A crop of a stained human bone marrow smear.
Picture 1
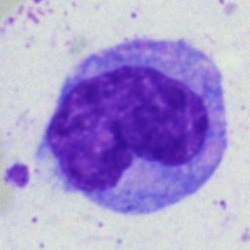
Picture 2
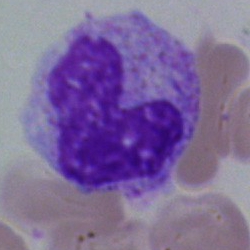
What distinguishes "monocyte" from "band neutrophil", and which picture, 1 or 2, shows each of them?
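Picture 1 shows the monocyte; picture 2 shows the band neutrophil. Outline: the monocyte is roughly round. Nucleus: the monocyte's is folded, with a deep indentation on its lower side, while the band neutrophil's has a deep notch cutting in from the upper right and lies toward the left and lower part of the cell. Chromatin: in the band neutrophil it is dark purple and coarsely clumped.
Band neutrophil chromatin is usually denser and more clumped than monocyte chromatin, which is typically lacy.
Cytoplasm: the monocyte's is pale grey-blue with no prominent coarse granules, whereas fine pinkish-purple granules are scattered through the band neutrophil's.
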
